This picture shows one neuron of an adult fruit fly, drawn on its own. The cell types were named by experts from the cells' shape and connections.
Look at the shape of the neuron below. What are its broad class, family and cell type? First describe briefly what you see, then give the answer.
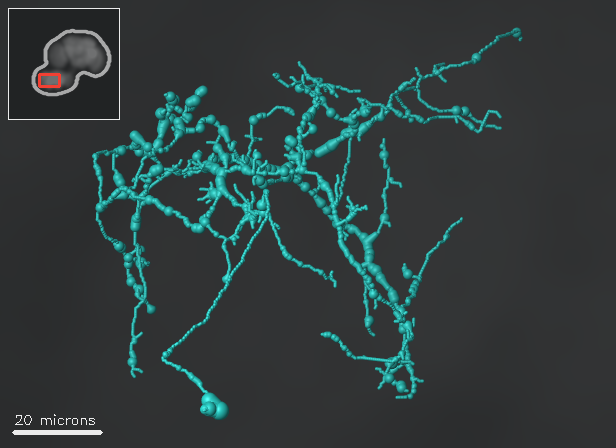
By the scale bar it is about 100 microns wide in this view. The picture shows dozens of branch ends. Its broad class is nerve-cord intrinsic neuron. The family is hemilineage 03A. Its cell type is IN03A030.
